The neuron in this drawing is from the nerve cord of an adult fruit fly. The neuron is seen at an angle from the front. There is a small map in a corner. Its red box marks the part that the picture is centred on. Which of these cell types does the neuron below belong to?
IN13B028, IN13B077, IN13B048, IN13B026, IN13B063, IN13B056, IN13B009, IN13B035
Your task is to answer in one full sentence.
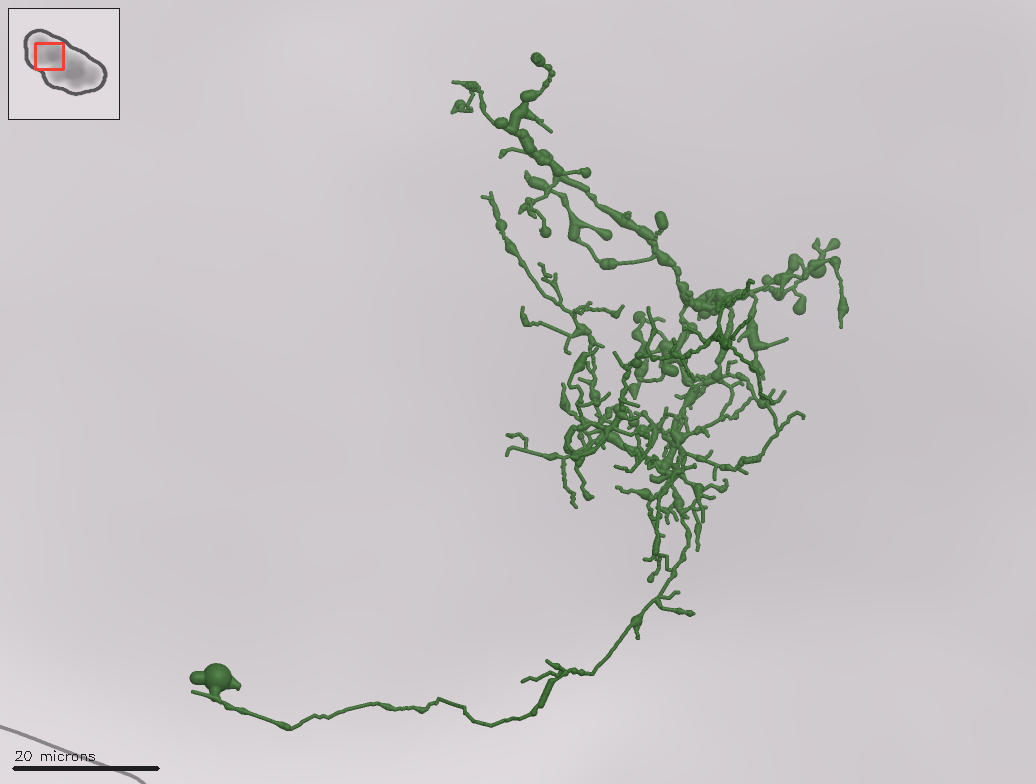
Under cell type classification, the neuron is IN13B035.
